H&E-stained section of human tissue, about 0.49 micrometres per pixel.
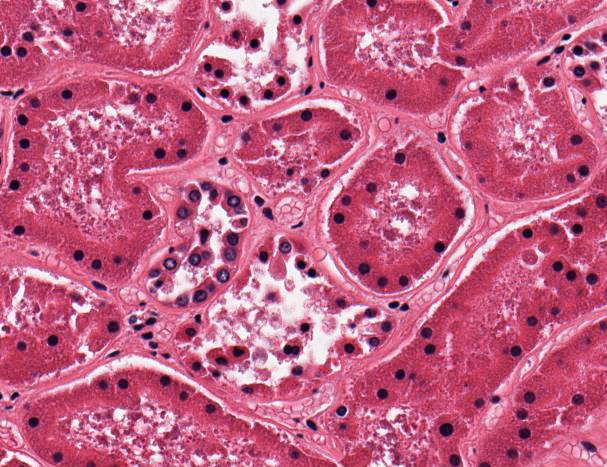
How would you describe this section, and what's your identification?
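Round to oval tubule cross-sections lie closely packed, parted by narrow stroma. Most are lined by one layer of cuboidal to low columnar cells with abundant, deeply eosinophilic granular cytoplasm and no visible lateral borders. Round dark nuclei lie basally, widely spaced. This is renal cortex.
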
